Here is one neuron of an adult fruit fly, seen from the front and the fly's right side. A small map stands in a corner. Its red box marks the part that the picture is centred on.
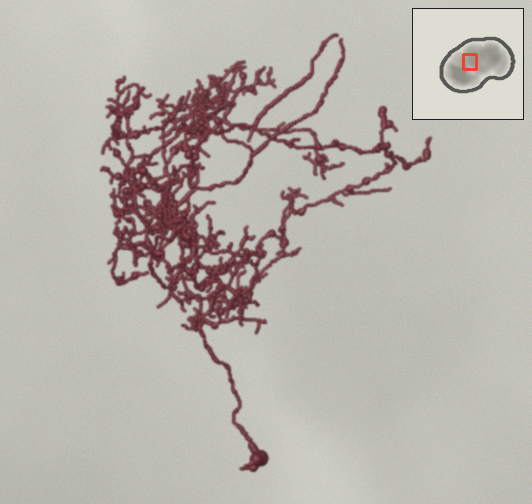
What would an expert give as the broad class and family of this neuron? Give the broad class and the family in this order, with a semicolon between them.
central-brain intrinsic neuron; hemilineage VLPl&p1_lateral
